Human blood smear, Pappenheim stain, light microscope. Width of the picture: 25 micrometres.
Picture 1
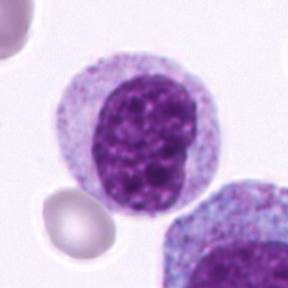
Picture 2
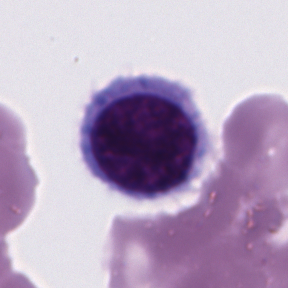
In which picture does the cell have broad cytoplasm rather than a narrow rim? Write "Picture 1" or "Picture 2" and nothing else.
Picture 1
